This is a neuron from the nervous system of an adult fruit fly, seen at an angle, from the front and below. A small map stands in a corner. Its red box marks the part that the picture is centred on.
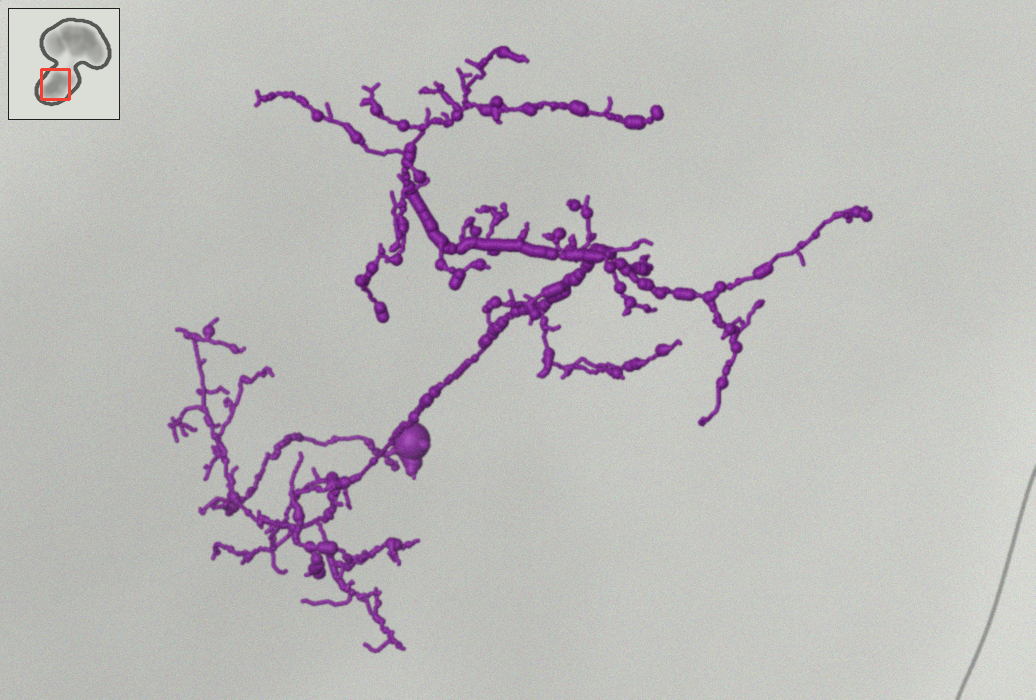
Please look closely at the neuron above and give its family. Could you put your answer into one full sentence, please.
This neuron is of the family hemilineage 09A.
